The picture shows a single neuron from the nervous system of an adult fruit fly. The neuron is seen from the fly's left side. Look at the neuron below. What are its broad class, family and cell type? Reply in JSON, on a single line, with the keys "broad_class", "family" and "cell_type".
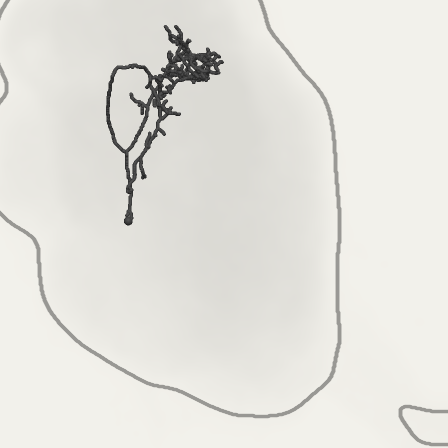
{"broad_class": "central-brain intrinsic neuron", "family": "hemilineage VLPl&p2_lateral", "cell_type": "LHAV1a3"}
